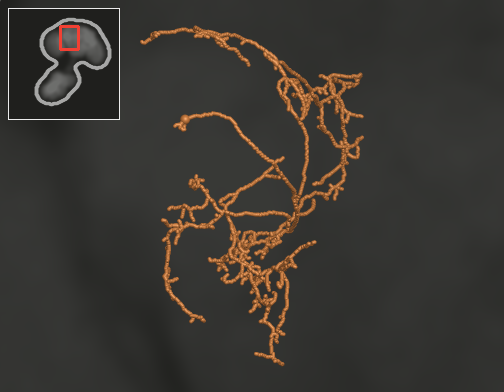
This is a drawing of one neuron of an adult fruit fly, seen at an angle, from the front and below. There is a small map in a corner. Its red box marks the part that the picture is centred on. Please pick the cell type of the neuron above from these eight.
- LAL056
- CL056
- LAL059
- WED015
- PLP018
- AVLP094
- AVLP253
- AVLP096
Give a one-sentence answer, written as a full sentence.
The neuron is a member of cell type AVLP094.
